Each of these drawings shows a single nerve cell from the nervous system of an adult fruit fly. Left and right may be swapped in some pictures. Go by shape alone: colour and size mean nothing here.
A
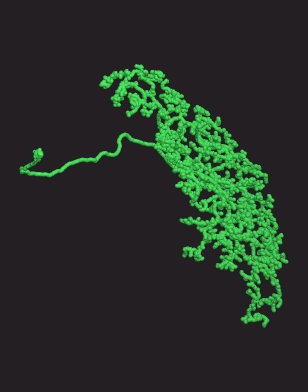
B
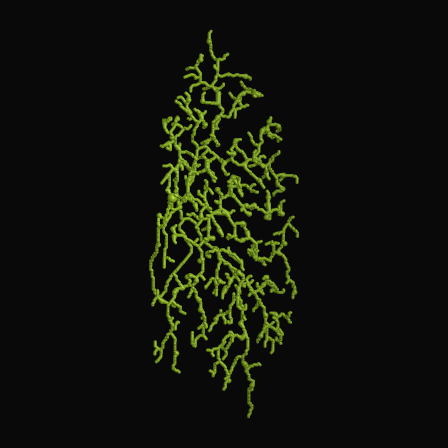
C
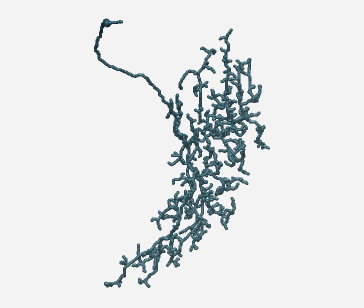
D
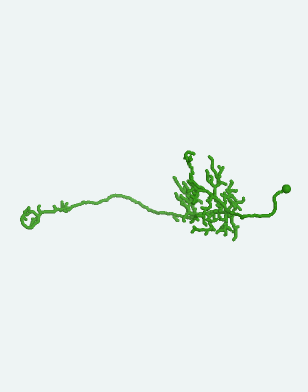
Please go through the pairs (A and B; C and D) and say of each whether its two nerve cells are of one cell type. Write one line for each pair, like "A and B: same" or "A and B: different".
A and B: same
C and D: different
